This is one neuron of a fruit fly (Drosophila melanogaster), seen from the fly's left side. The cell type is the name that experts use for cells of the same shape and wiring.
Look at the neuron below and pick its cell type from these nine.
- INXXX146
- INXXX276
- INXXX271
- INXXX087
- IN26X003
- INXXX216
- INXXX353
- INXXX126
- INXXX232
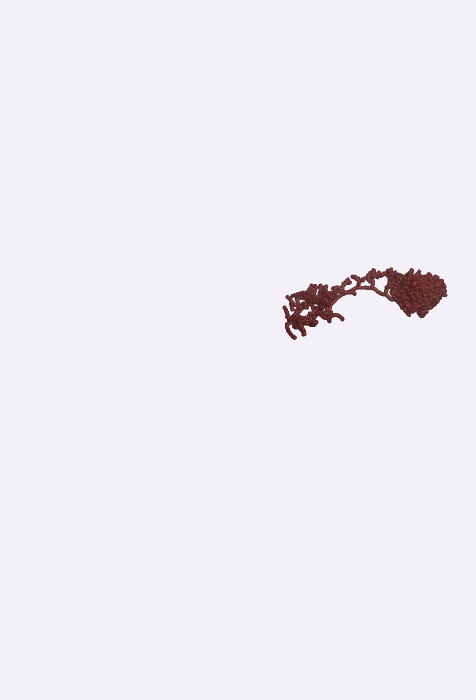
INXXX087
